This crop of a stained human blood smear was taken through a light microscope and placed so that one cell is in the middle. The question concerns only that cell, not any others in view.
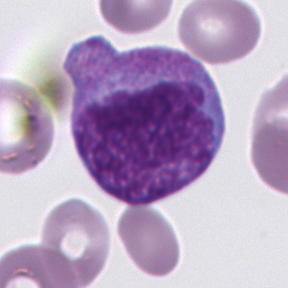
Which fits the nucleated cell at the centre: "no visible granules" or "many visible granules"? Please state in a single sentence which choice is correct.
This cell has a cytoplasm with many visible granules.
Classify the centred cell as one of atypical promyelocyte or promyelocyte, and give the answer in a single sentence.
The centrally located cell in the crop is an atypical promyelocyte.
